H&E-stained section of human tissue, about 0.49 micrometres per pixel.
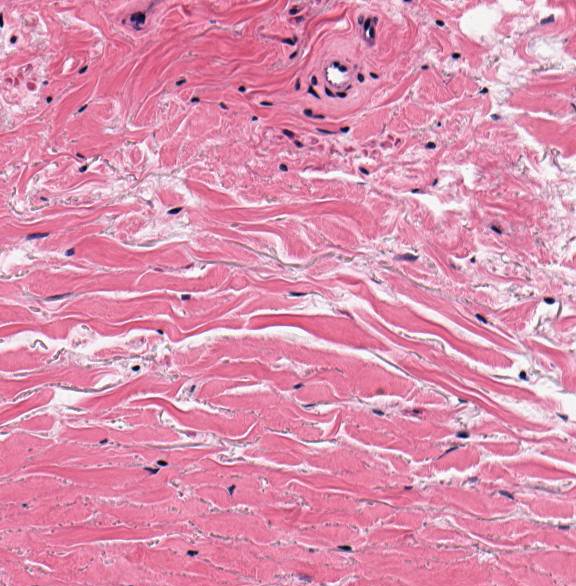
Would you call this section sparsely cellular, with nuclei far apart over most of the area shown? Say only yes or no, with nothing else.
Yes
